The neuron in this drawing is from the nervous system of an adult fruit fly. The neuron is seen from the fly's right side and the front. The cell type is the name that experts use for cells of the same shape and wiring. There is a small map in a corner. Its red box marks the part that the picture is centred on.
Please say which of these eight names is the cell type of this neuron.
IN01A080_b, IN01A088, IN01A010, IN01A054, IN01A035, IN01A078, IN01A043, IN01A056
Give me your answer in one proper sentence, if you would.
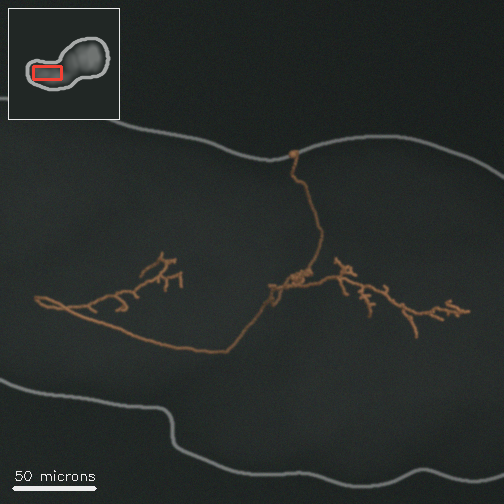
This neuron is included in the cell type IN01A088.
